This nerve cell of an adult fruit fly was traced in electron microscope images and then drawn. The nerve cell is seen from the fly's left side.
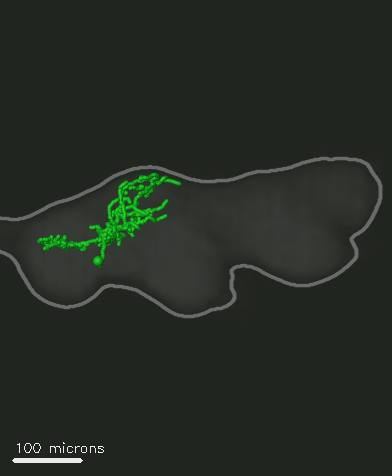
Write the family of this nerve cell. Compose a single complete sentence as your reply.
In family terms, the nerve cell is hemilineage 12A.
